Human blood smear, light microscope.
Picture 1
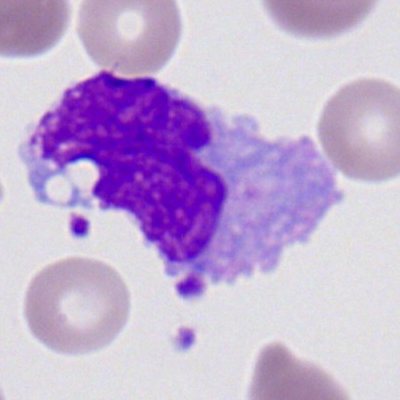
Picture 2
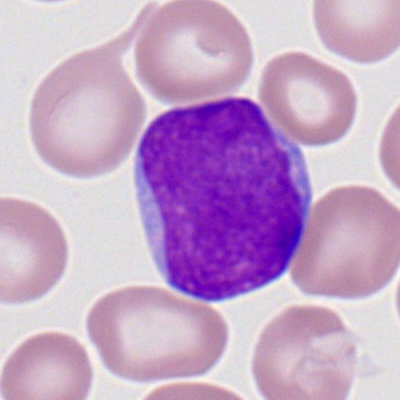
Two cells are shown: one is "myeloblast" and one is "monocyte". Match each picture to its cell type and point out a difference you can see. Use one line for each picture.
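Picture 1 is a monocyte. Two clear round vacuoles sit at the left edge of the cell beside the nucleus.
Picture 2 is a myeloblast. No vacuoles are seen in the cytoplasm.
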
